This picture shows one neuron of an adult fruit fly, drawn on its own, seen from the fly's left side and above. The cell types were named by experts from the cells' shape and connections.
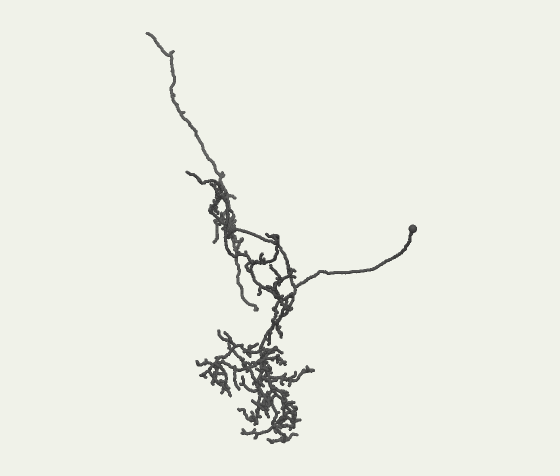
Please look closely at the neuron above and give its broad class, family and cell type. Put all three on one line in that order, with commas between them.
central-brain intrinsic neuron, hemilineage DL2_ventral, AVLP736m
